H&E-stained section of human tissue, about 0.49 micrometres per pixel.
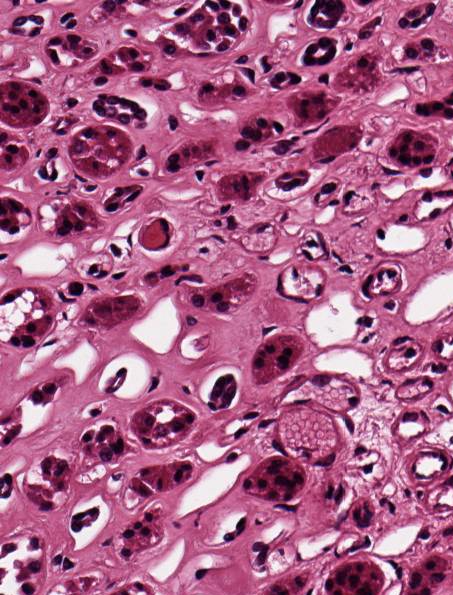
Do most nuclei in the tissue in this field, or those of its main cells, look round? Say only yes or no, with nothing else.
Yes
